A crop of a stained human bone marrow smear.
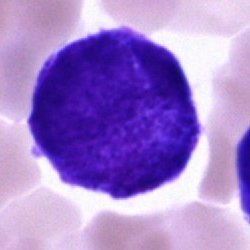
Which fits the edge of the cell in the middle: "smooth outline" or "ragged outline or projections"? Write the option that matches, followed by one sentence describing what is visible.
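Ragged outline or projections. A small bulge protrudes from the lower left edge of the cell.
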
